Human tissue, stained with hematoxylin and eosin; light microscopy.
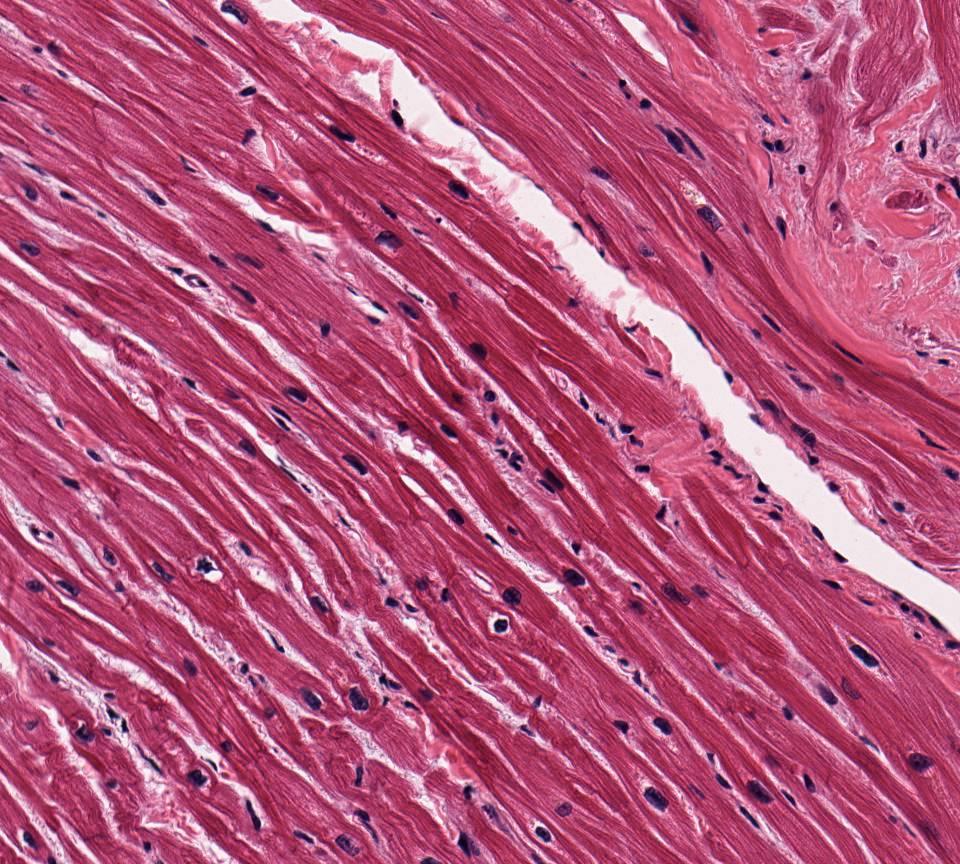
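Atrial appendage of the heart: muscle fibres branch and join neighbours, forming an interconnected network, not separate parallel cylinders. Their nuclei are single, oval and central, and the deeply eosinophilic cytoplasm shows fine longitudinal fibrillar streaking. Narrow pale spaces between fibres hold scattered small, dark, elongated interstitial nuclei.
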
